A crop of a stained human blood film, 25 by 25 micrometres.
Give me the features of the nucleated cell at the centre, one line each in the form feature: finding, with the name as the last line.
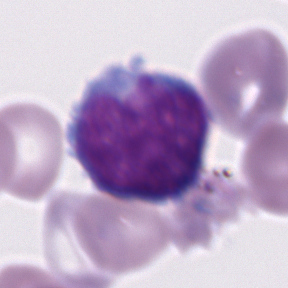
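Chromatin: dark purple, finely stippled throughout nucleus
Cell: roughly round, about 13 micrometres across
Nucleus: about 11 micrometres across; about 80% of cell area
Cytoplasm: thin blue rim, widest upper left
Surface: small blue blebs bulging at upper left
Result: myeloblast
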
